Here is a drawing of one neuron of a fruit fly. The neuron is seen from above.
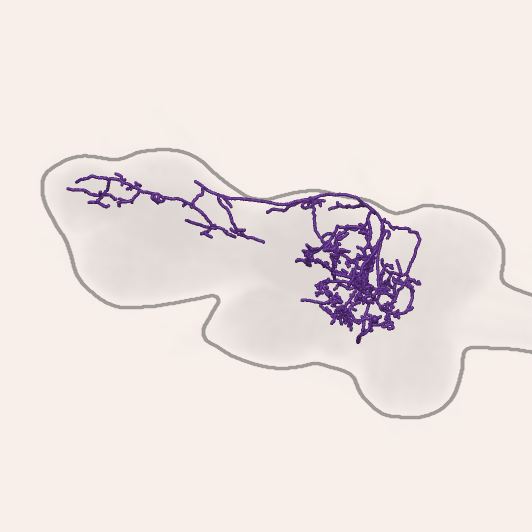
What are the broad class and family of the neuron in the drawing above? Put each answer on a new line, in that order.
nerve-cord intrinsic neuron
hemilineage 19B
